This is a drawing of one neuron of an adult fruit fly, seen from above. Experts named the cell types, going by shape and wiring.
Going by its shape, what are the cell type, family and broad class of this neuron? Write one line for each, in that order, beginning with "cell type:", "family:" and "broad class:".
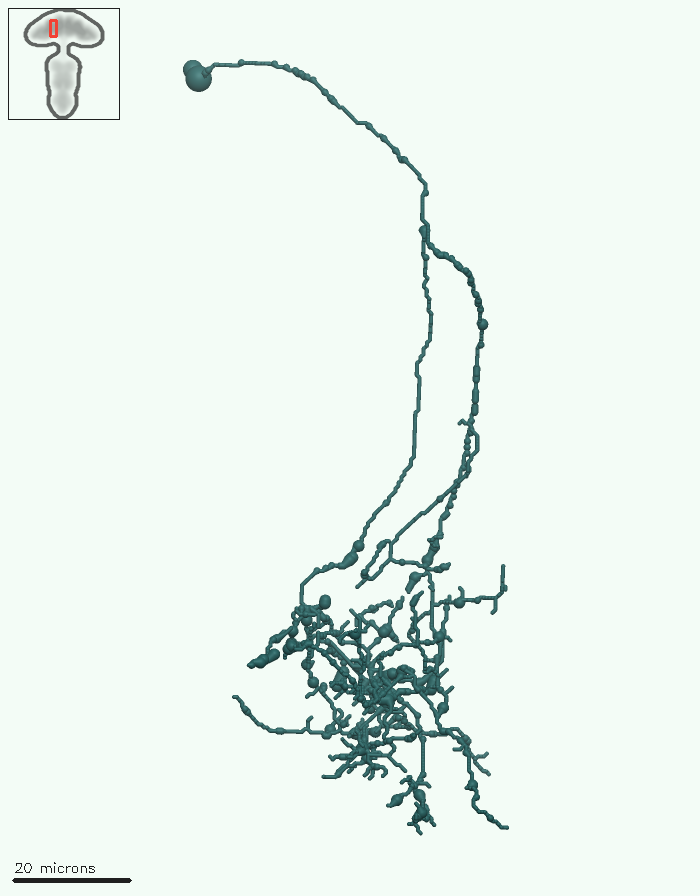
cell type: WED042
family: hemilineage LALa1_posterior
broad class: central-brain intrinsic neuron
